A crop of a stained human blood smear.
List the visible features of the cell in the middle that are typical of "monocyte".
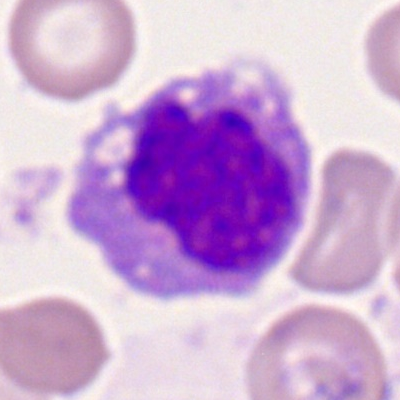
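In this monocyte, the nucleus is a single irregular mass with indented, lumpy margins rather than separate lobes. It sits off-centre toward the right, so the band of cytoplasm is wider on the left. That cytoplasm is pale lilac-blue, and at the upper left it holds small clear vacuole-like spots.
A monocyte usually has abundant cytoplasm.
Here the amount is only moderate, which is the part that sits less comfortably with the name.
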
